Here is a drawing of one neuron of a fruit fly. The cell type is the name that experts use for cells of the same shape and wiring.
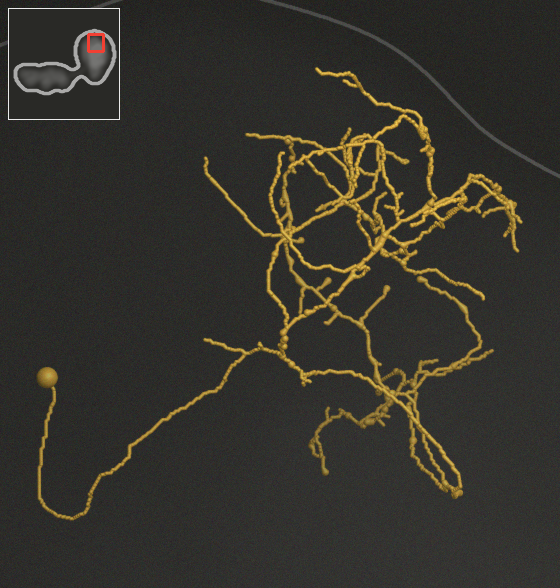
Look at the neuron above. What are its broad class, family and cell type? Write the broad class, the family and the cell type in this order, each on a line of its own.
central-brain intrinsic neuron
hemilineage DM3_dorso_medial
SMP509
